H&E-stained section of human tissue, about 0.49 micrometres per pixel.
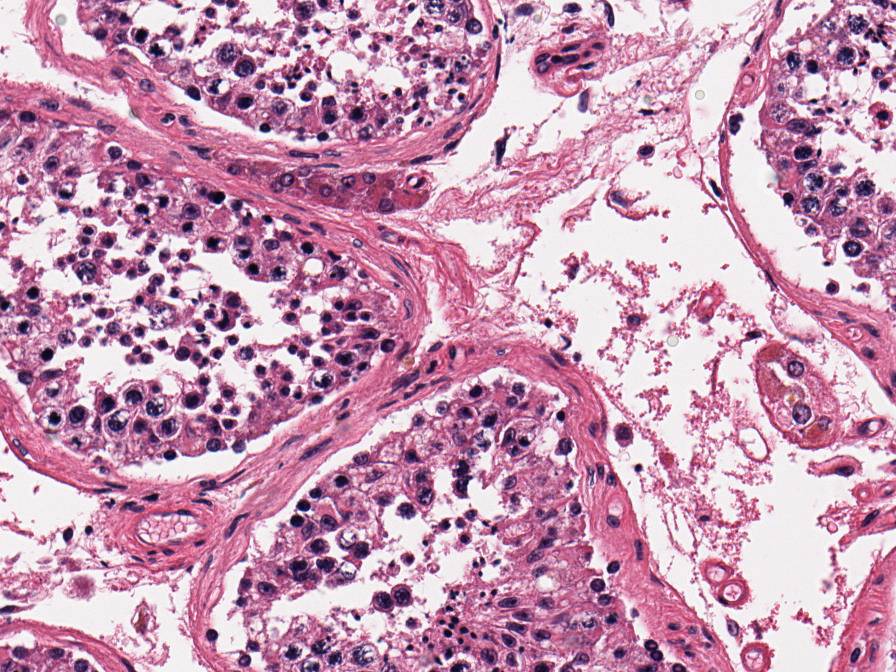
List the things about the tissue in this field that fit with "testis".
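Goes with testis: several large rounded tubular profiles separated by pale interstitium, widest toward the upper right and centre right.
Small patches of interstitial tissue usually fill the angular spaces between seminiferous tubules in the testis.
Also fitting: the tubules are filled with many rounded cells lying several layers deep, not a single lining layer.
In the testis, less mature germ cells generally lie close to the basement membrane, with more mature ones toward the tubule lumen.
Further seen: each tubule is bounded by a thick band of pink fibrous tissue, its flattened spindle nuclei parallel to the tubule edge. Many cells inside the tubules have large round nuclei with coarse, dark, clumped chromatin. Against testis: nothing seen.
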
